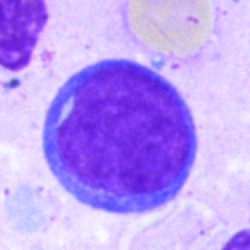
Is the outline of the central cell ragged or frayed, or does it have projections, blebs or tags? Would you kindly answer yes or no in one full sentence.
No, no projections, blebs or ragged parts break the cell's outline.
